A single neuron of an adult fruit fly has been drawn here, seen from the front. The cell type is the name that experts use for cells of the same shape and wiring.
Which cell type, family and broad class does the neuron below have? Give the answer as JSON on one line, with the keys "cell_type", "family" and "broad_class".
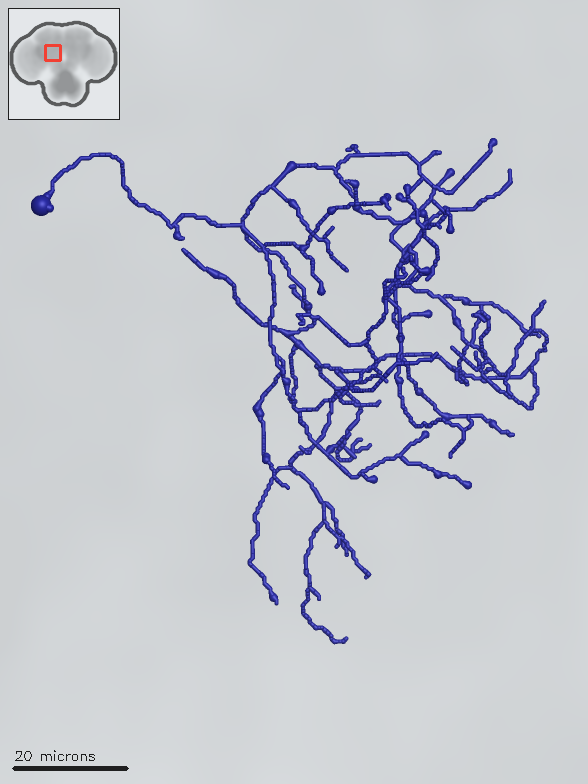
{"cell_type": "lLN12A", "family": "hemilineage ALl1_dorsal", "broad_class": "central-brain intrinsic neuron"}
